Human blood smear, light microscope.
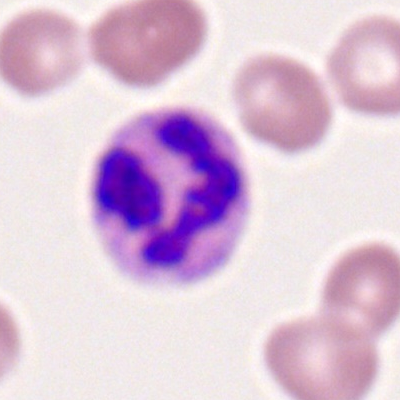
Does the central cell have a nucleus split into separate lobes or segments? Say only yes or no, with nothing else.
Yes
